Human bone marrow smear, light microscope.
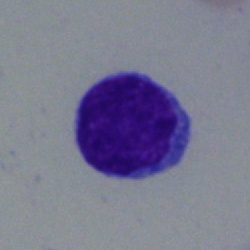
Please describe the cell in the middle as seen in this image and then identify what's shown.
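Round and smooth in outline, the cell holds dark purple, densely clumped chromatin. Its cytoplasm shows neither granules nor vacuoles. The cell is a lymphocyte.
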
